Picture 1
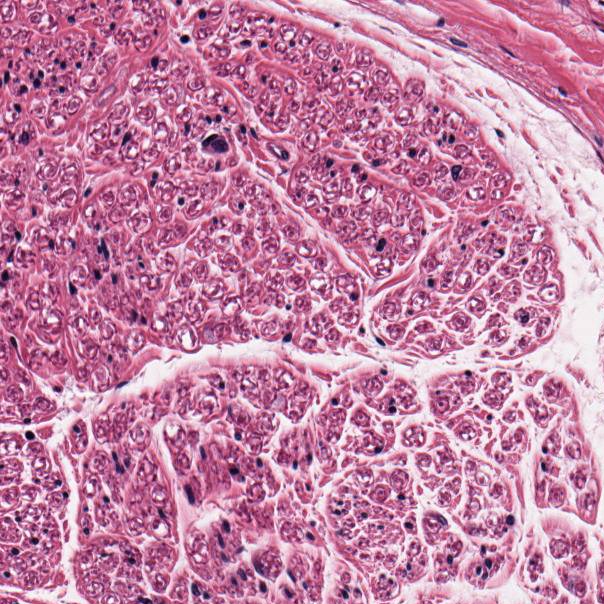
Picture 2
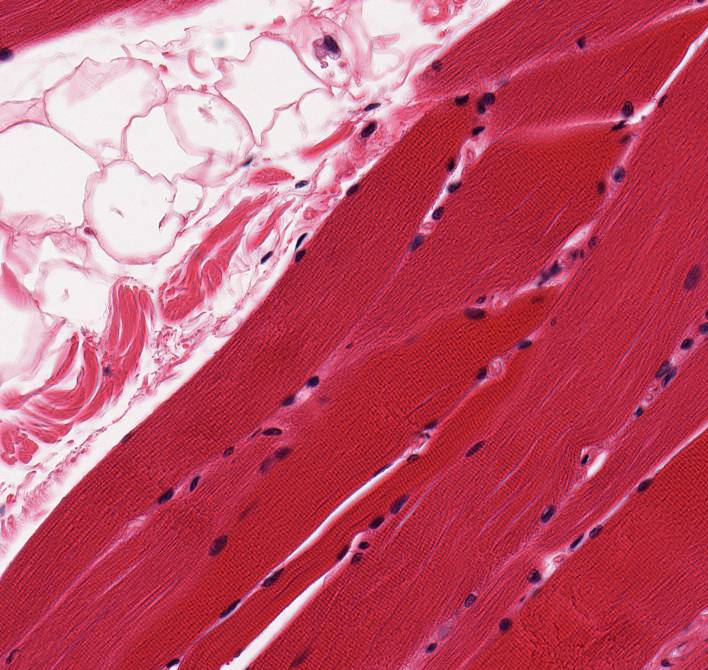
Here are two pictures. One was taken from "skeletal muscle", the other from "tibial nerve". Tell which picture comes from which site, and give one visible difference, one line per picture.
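Site of picture 1: tibial nerve. Nearly the whole field is packed with nerve fibres cut in cross section, grouped into rounded compartments by thin partitions.
Site of picture 2: skeletal muscle. Long muscle fibres run diagonally across the field from lower left to upper right.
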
